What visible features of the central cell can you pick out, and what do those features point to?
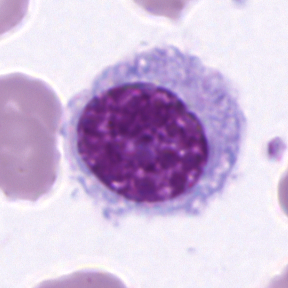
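This one's roughly round, though the edge looks ragged and frayed. Its nucleus is round to oval, with no indentation or lobes, and it's pushed off-centre toward the lower left, so the widest rim of cytoplasm ends up at the upper right. That cytoplasm is a pale greyish blue. It's a plasma cell.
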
